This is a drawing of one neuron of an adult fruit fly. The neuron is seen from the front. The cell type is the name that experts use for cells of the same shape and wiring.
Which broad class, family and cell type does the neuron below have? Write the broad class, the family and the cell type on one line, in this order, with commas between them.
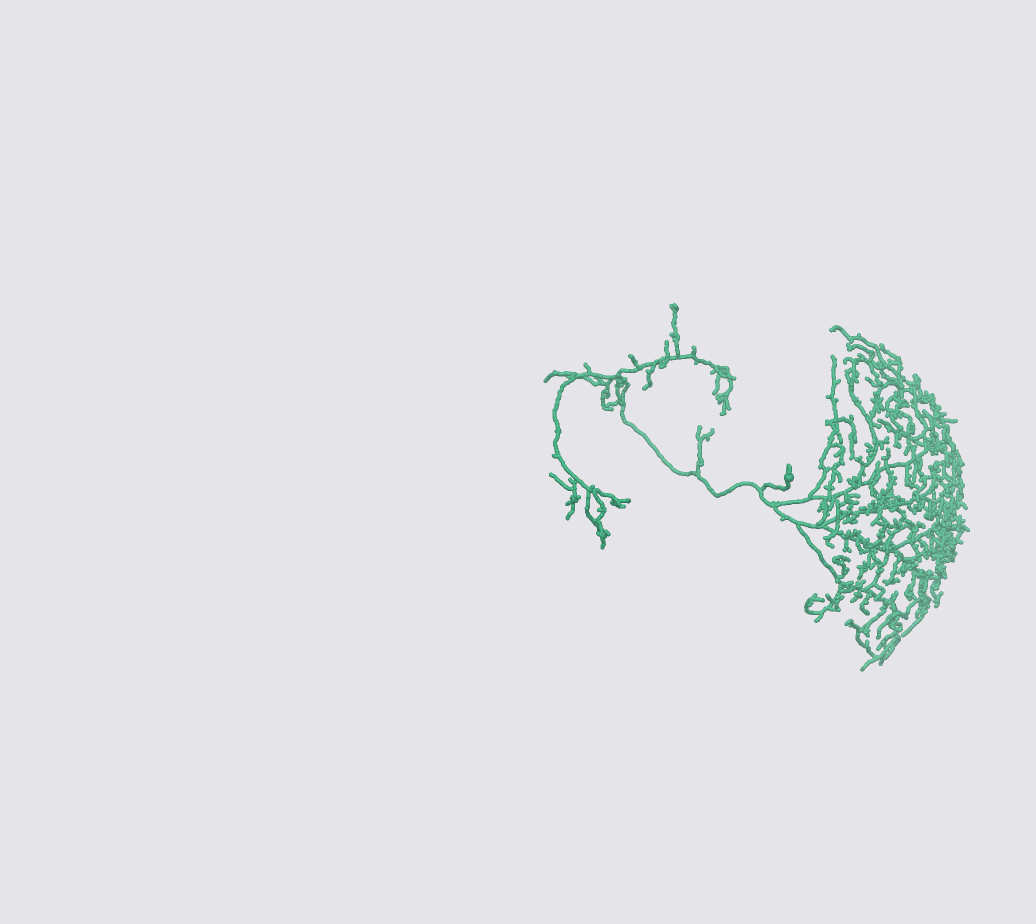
visual projection neuron, MeVP, MeVP49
